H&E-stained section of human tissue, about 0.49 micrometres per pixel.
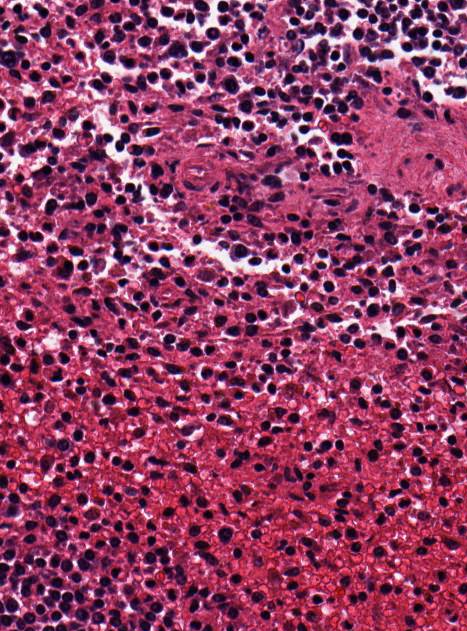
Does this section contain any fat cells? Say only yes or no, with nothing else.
No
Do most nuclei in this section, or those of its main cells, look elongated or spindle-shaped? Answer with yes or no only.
No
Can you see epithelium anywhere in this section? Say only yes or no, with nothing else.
No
